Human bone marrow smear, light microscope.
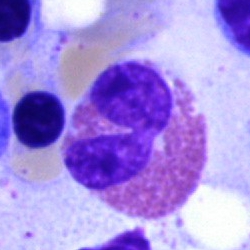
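Eosinophil at the centre of a stained human bone marrow smear. Its outline is roughly round, and most of its cytoplasm lies to the right of the nucleus. Granules are densely packed throughout the cytoplasm. The nucleus shows no visible nucleoli.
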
